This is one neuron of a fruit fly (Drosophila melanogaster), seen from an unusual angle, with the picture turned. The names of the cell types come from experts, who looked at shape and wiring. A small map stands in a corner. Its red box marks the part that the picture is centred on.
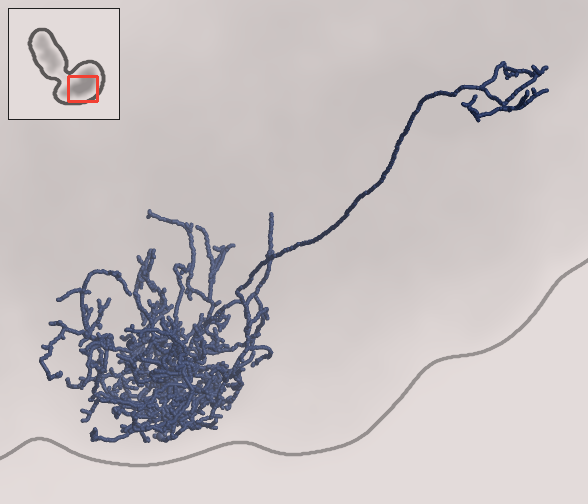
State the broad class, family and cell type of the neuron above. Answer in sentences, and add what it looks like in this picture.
It is a central-brain intrinsic neuron. Its family is hemilineage VLPl2_medial. It is of cell type AVLP155_a. It is in the brain and does not reach the nerve cord. The picture shows dozens of branch ends.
